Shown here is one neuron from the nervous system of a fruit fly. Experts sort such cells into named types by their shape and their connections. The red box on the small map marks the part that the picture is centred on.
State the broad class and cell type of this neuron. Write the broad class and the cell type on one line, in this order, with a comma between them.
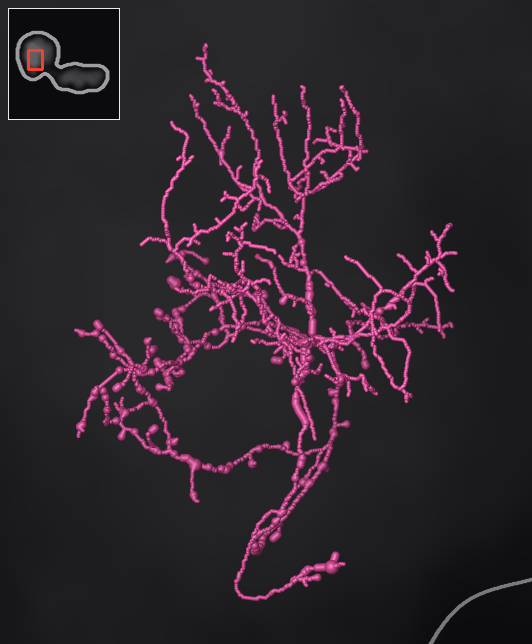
central-brain intrinsic neuron, GNG560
